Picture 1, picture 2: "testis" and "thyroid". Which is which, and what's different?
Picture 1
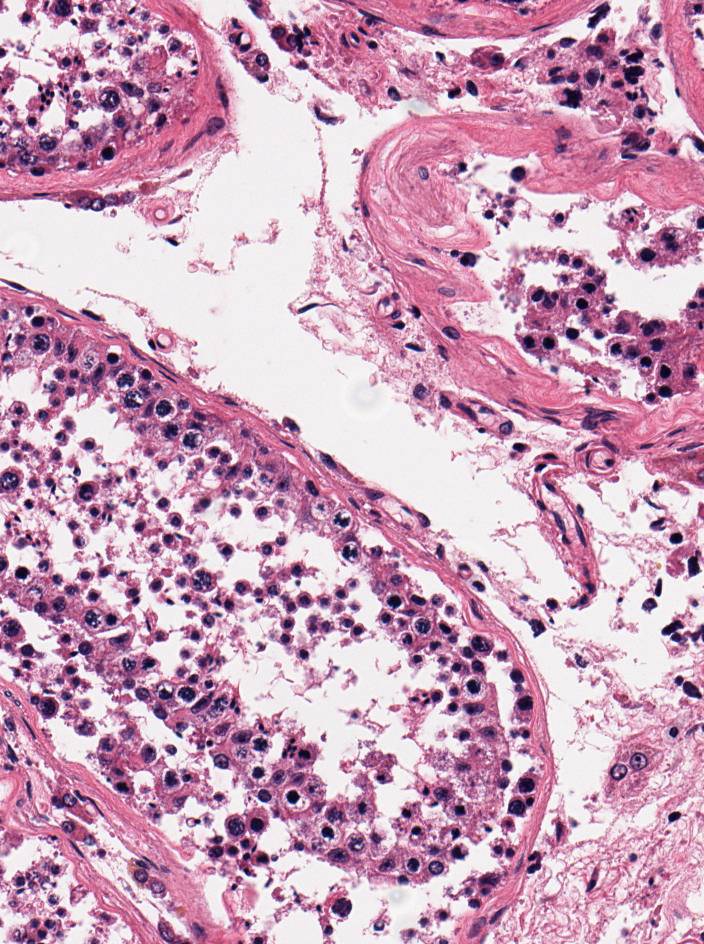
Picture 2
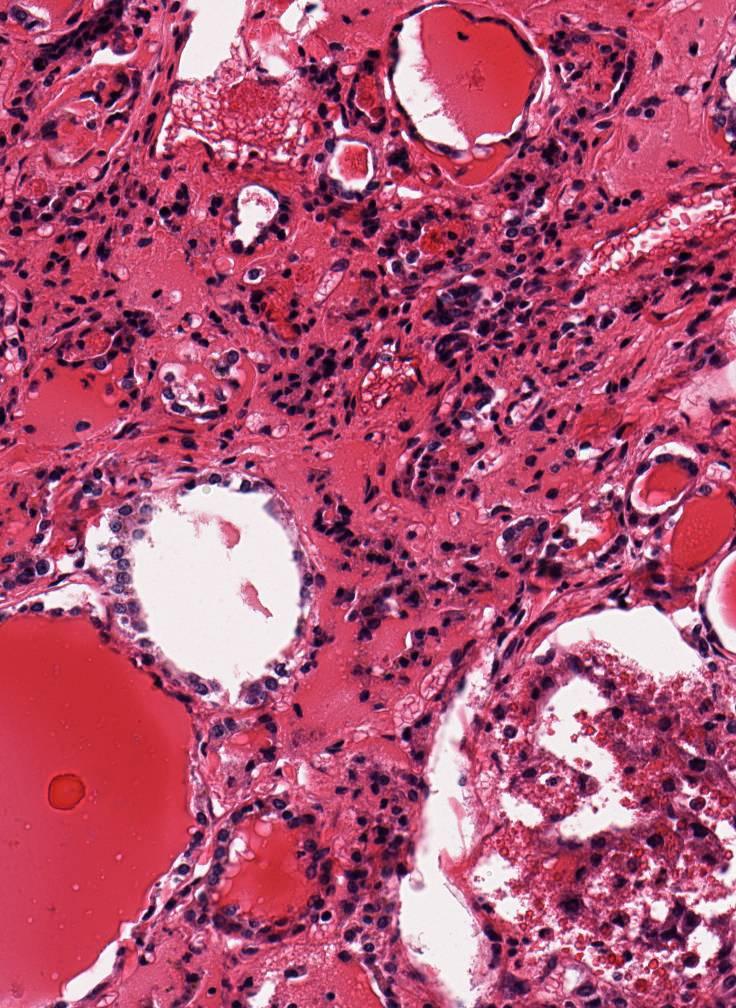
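The testis appears in picture 1, the thyroid in picture 2. In the testis, rounded tubules separated by interstitium fill the field; the largest occupies the lower left half. The tubules at the top have thick, wavy, pink fibrous walls. Small thin-walled vessels lie in the loose interstitium at the right middle, and a small group of cells with ample pink cytoplasm and round nuclei lies at the lower right. In the thyroid, rounded spaces of many different sizes are scattered through a densely cellular background. Many are filled with homogeneous, bright pink material, the largest pool lying at the lower left. The large, mostly empty space left of centre is lined by a single layer of cuboidal cells with round nuclei.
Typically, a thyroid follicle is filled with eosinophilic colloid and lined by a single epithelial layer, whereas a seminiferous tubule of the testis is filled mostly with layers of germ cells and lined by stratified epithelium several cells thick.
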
